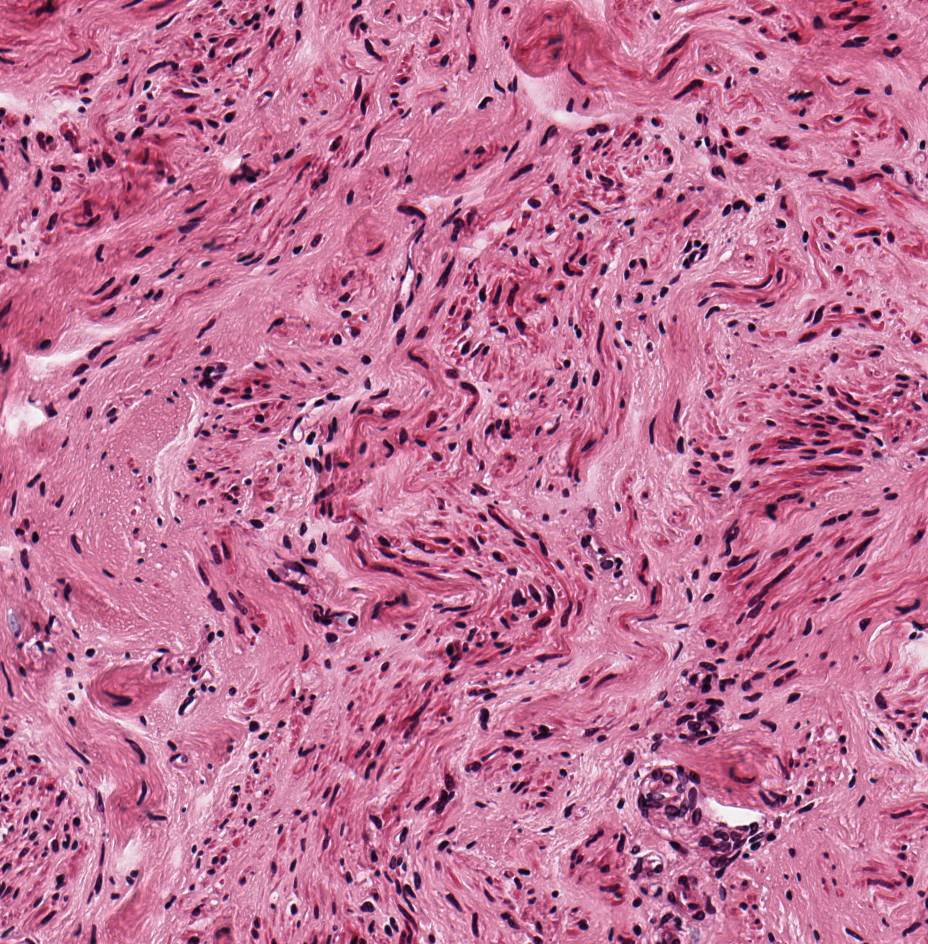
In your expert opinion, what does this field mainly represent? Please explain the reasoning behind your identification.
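What I'm seeing is dense connective tissue. Pink collagen fibres follow a wavy course everywhere, and the spindle cell nuclei are slender, dark and elongated, many wavy or bent.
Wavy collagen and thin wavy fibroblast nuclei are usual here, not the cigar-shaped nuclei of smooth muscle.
Spindle cells and collagen interlace in bundles crossing in many directions.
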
